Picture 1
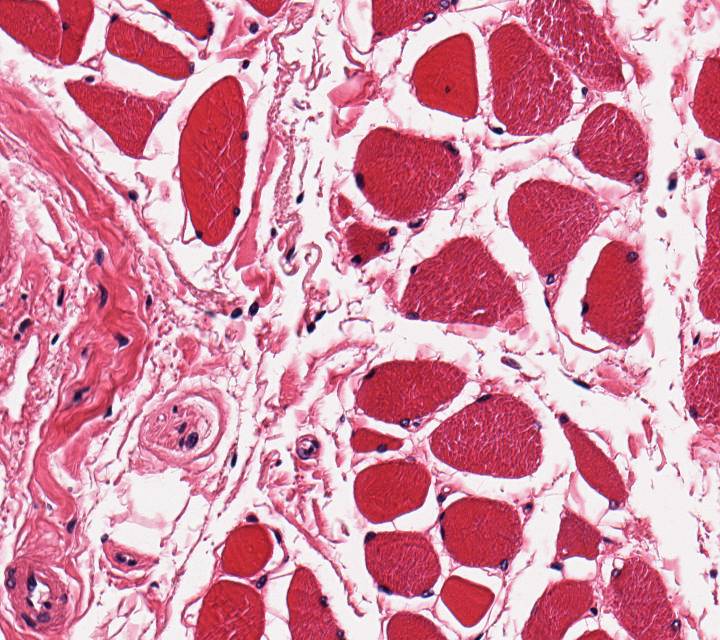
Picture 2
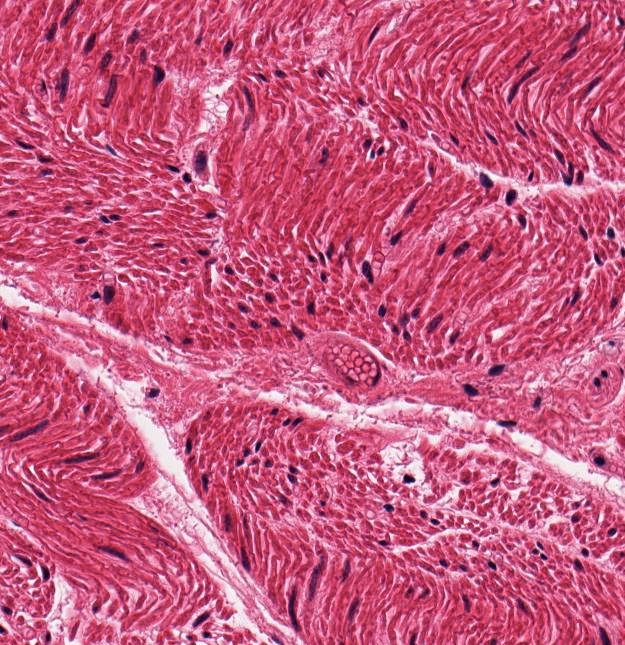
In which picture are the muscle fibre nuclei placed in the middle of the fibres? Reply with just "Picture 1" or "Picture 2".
Picture 2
